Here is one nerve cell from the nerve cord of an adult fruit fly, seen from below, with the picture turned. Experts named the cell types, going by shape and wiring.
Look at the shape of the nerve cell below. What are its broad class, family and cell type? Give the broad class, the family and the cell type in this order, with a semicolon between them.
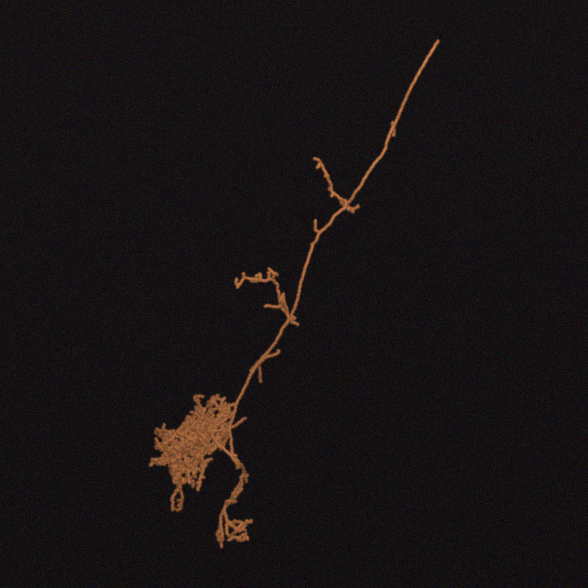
ascending neuron; hemilineage 14A; AN14A003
